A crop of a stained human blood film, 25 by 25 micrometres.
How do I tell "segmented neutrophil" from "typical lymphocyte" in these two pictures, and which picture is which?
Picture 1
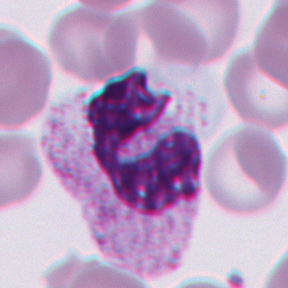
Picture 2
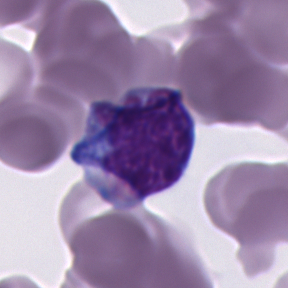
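A segmented neutrophil occupies picture 1, and a typical lymphocyte picture 2. Cytoplasm is plentiful in the segmented neutrophil, lying mostly below and to the left of the nucleus, whereas in the typical lymphocyte it is scant, a narrow margin found mainly on the left and lower left. Its colour is pale pinkish-lilac in picture 1 and pale blue in picture 2.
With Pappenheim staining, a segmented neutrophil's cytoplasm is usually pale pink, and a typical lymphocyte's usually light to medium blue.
Fine pink-purple granules are scattered throughout the cytoplasm in picture 1. In picture 2, the nucleus fills most of the cell. The outlines also differ: irregular and longer from top to bottom than from side to side in picture 1, angular with several corners rather than a smooth curve in picture 2. In both cells the chromatin is dark purple, dense in picture 1 and coarsely clumped in picture 2, and no nucleolus is visible.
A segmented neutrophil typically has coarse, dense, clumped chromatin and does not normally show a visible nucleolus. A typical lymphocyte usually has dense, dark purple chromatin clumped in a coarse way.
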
